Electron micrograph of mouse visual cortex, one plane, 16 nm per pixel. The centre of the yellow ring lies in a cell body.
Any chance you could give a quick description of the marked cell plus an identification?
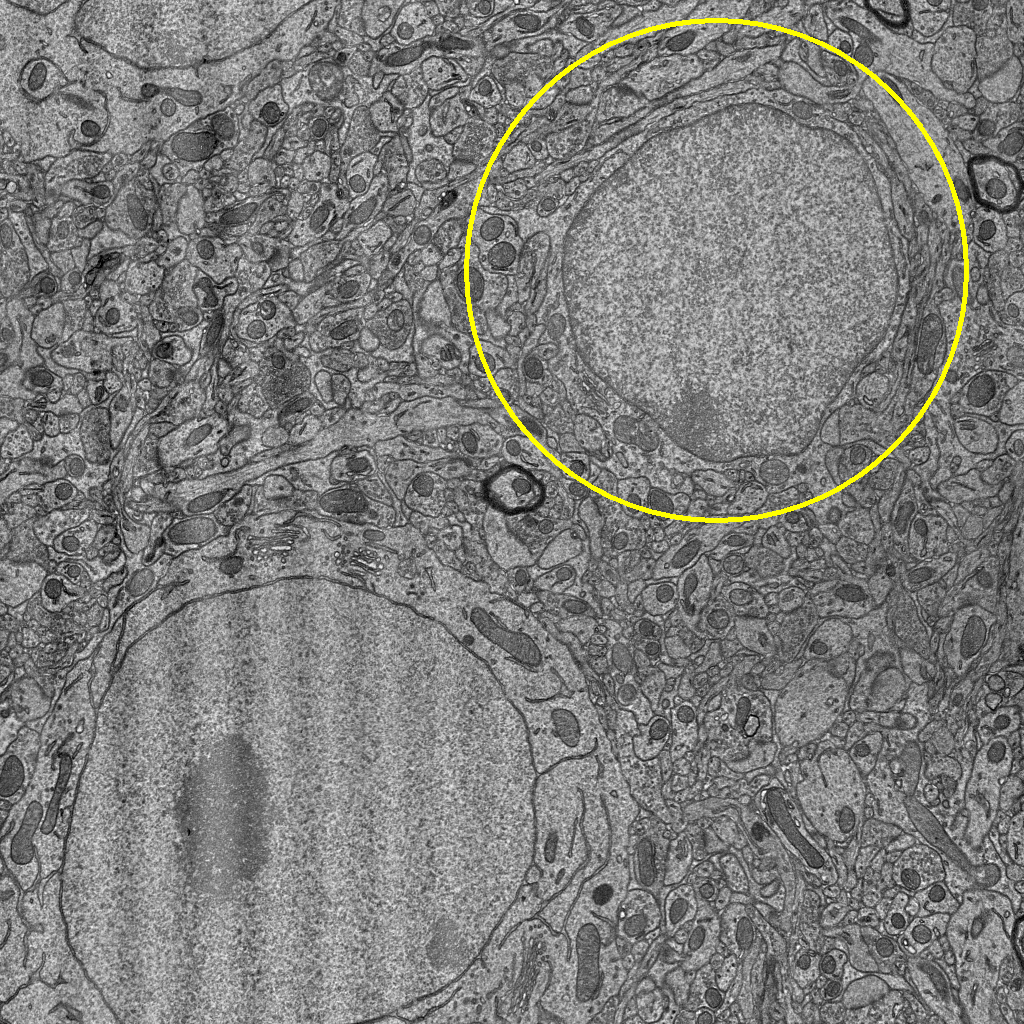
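Marked cell: nucleus large, rounded, shown whole within ring. Envelope smooth, no deep folds or clefts. Darker, denser patch at lower nuclear edge. Faint vertical streaks across lower left of picture. Astrocyte.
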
